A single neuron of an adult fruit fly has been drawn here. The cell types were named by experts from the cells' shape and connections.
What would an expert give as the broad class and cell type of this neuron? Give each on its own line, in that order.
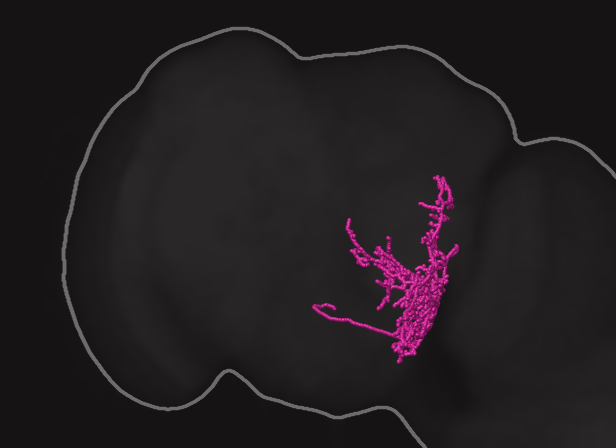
motor neuron of the brain
PS349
